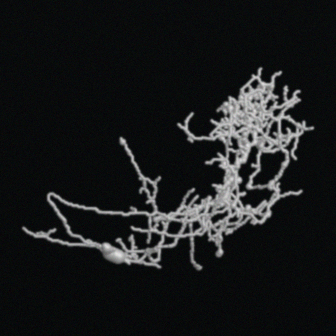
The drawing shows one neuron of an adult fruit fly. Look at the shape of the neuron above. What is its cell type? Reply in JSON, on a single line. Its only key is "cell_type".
{"cell_type": "GNG452"}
